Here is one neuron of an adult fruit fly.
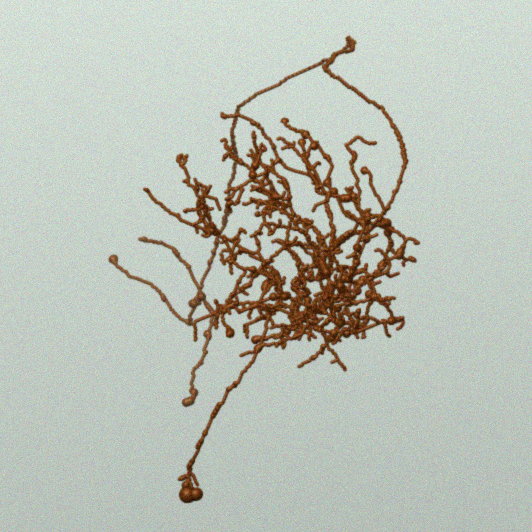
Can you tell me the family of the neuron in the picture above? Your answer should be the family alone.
hemilineage VLPl&p2_lateral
